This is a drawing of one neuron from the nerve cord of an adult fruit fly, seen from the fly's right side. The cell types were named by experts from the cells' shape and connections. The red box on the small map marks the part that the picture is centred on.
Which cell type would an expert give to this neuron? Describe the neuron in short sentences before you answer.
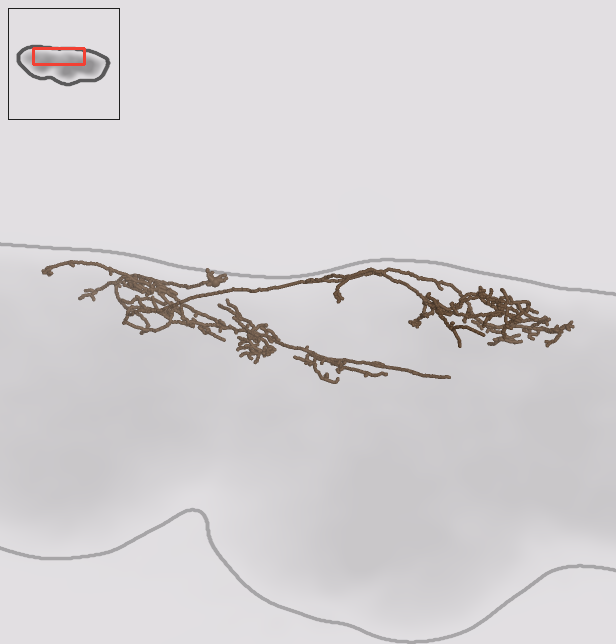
The picture shows dozens of branch ends. In this view it is more than twice as wide as it is tall. This is a nerve-cord intrinsic neuron. It is of cell type IN19B040.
